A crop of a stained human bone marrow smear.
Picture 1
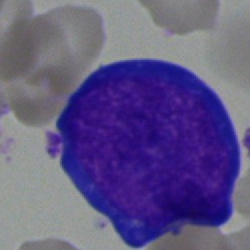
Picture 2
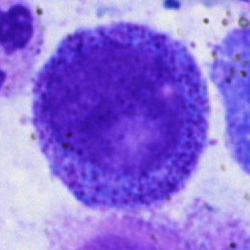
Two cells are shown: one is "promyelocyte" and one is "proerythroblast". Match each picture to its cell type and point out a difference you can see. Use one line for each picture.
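Picture 1: proerythroblast. No granules are seen in the cytoplasm.
Picture 2: promyelocyte. The edge of the nucleus is hidden beneath the granules.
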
